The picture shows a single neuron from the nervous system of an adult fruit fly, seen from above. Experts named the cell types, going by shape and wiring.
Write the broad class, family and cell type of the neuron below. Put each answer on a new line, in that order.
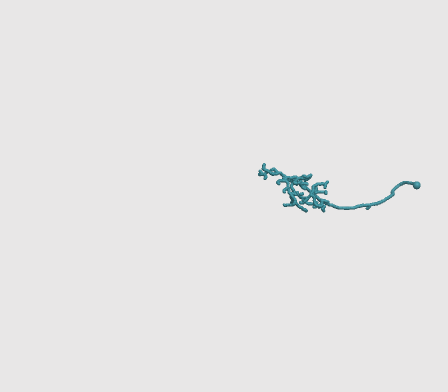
central-brain intrinsic neuron
hemilineage SIPa1_ventral
SLP102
